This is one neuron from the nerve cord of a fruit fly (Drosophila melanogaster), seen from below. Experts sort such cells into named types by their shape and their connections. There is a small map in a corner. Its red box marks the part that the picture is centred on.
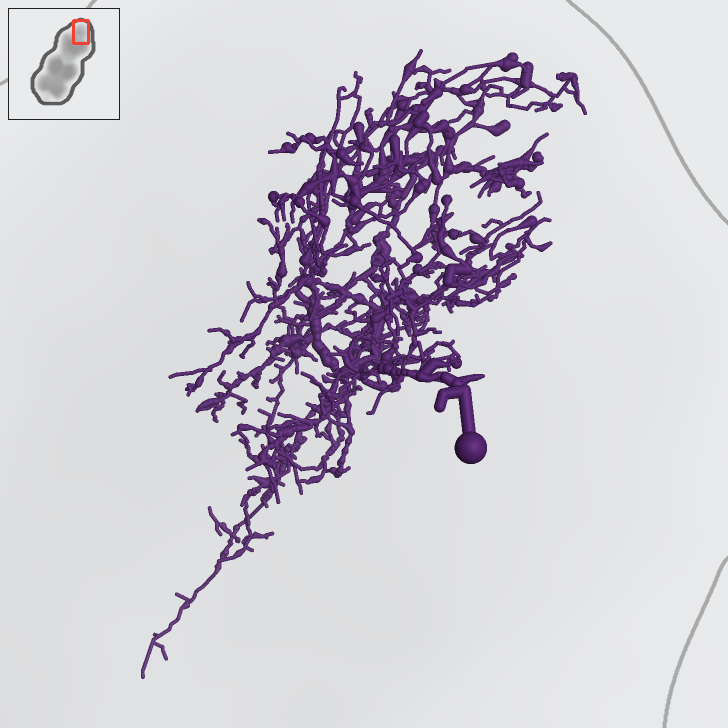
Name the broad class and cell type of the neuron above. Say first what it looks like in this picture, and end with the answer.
More than a hundred branch ends can be seen. As drawn here it is taller than it is wide. It is a nerve-cord intrinsic neuron. The cell type is INXXX288.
